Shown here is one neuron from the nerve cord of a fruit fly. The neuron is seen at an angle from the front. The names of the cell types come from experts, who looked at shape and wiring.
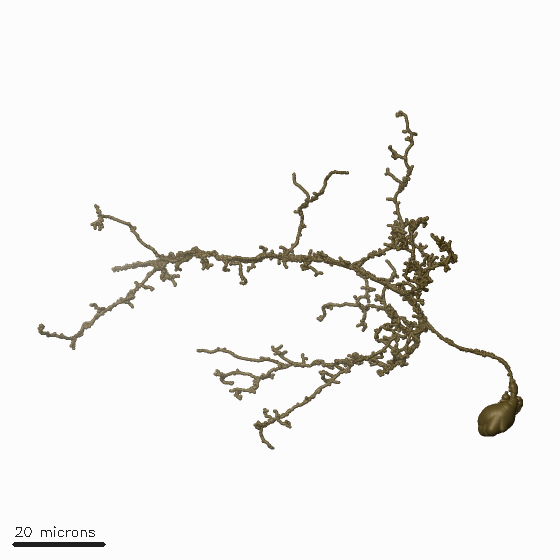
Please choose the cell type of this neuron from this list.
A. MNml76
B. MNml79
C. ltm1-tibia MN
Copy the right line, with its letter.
B. MNml79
